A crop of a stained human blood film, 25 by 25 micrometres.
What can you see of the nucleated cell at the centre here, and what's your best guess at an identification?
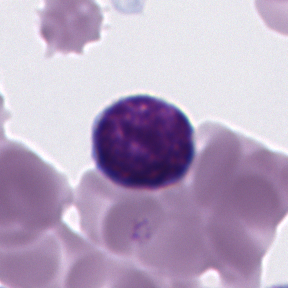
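Cell about 9 micrometres across. Nucleus about 8 micrometres across, round in outline, without indentation or lobes, filling about 90% of the cell's area. Chromatin dark purple, densely clumped. Cytoplasm at most a very thin rim, hard to make out. A few tiny reddish-pink specks scattered over the cell. Cell: typical lymphocyte.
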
